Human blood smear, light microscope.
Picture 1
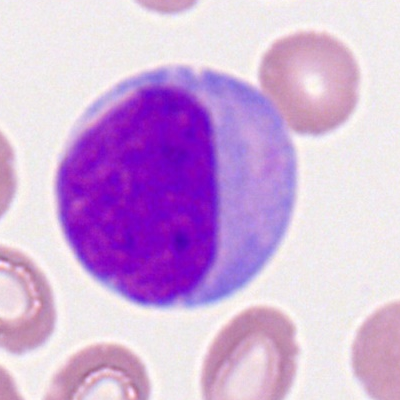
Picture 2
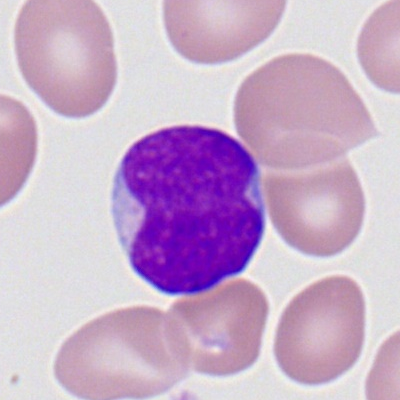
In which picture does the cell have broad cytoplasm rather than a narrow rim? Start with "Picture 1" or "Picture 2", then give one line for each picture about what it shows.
Picture 1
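In picture 1: The cytoplasm forms a broad crescent on the right side of the nucleus.
In picture 2: The nucleus fills most of the cell.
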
